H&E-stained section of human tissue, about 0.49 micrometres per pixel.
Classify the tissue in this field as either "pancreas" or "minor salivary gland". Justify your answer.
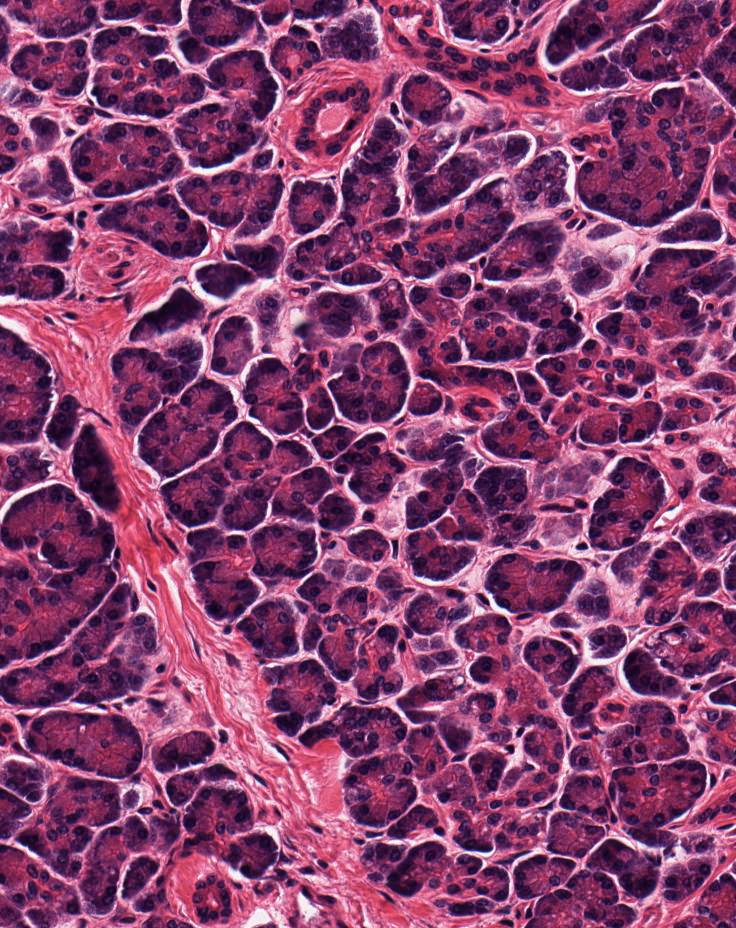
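It's pancreas. Its acinar cells show dark purple basal cytoplasm and paler pink, granular cytoplasm toward the centre, not pale and foamy.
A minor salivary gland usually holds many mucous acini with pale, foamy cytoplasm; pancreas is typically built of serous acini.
Round nuclei sit basally, near the acinar edge. No fat cells appear anywhere.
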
